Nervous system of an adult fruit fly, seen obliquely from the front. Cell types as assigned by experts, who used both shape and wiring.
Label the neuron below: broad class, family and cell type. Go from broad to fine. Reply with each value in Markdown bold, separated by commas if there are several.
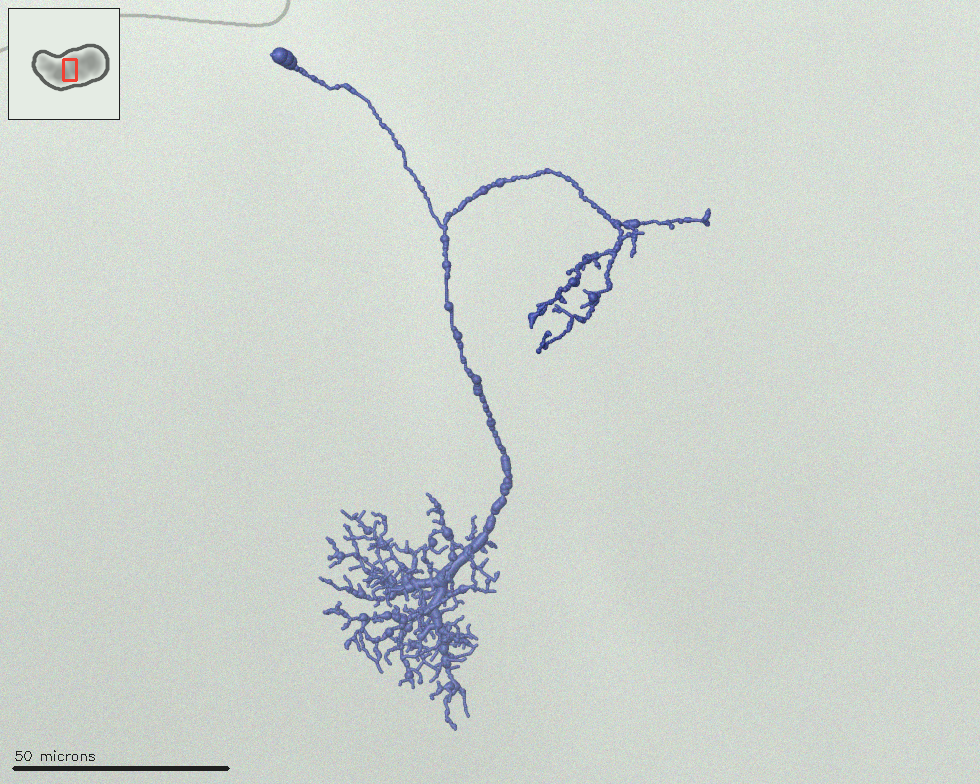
**visual projection neuron**, **hemilineage VPNp3**, **LC11**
